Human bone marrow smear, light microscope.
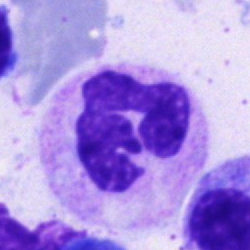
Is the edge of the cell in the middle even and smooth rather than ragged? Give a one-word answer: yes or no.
Yes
